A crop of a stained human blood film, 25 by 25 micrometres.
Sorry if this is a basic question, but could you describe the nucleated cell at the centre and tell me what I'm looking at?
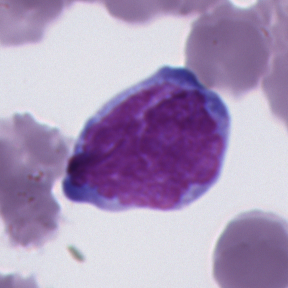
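Looking at the cytoplasm, I see only a thin rim around the nucleus. It is blue. I can't find any granules in it, nor any vacuoles. So this is a myeloblast.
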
